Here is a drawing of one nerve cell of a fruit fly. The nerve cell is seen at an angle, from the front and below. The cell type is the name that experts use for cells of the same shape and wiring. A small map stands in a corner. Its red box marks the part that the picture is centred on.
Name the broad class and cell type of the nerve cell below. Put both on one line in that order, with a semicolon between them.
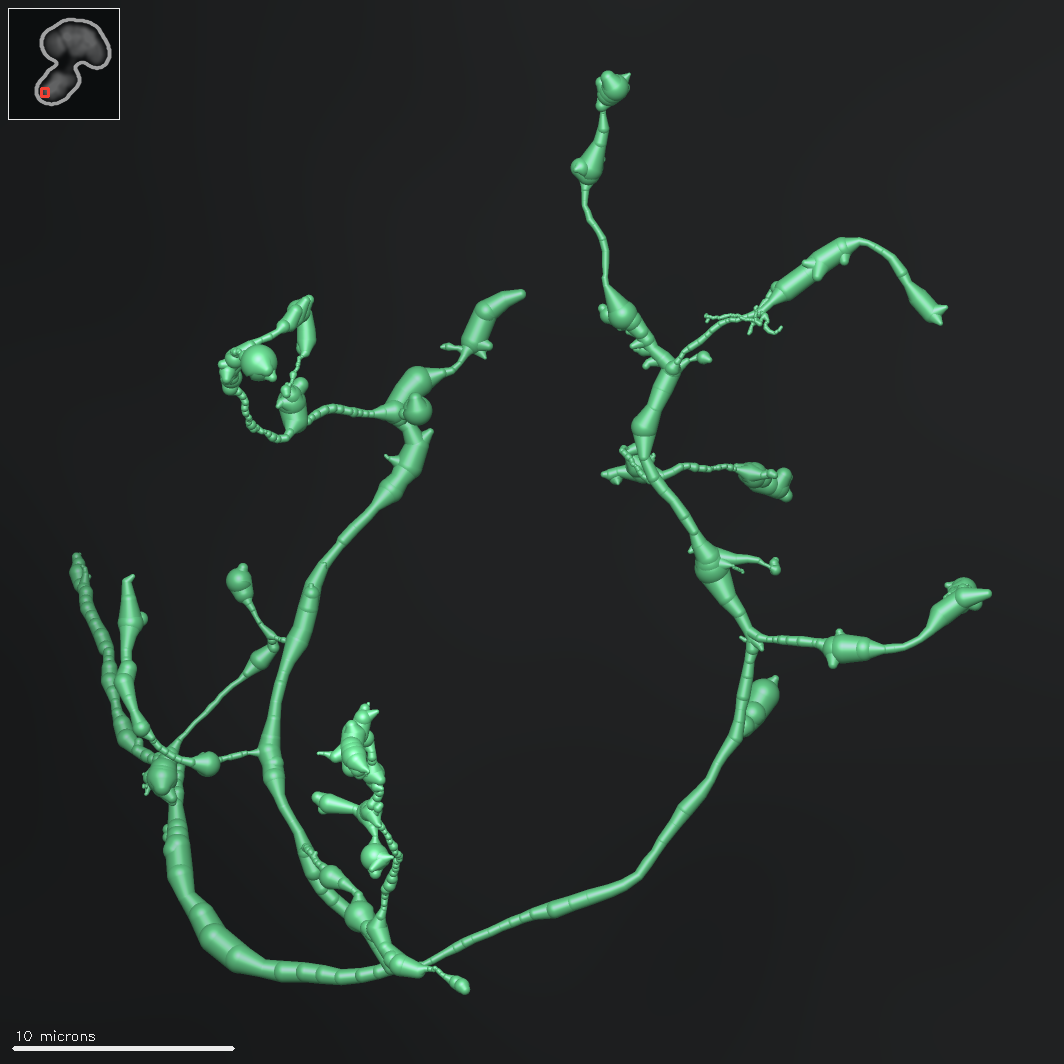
sensory neuron entering the nerve cord; SNxx08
